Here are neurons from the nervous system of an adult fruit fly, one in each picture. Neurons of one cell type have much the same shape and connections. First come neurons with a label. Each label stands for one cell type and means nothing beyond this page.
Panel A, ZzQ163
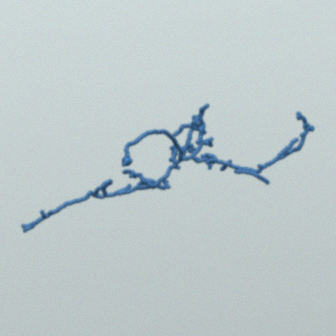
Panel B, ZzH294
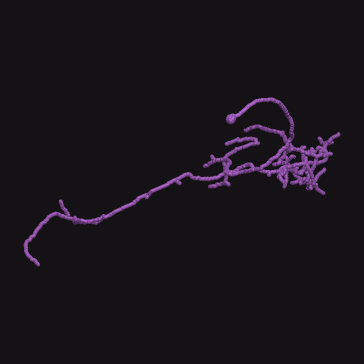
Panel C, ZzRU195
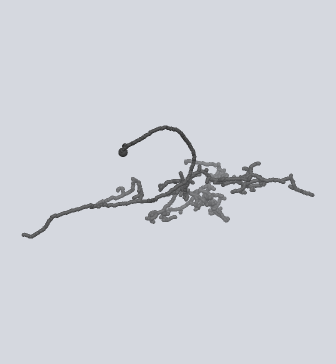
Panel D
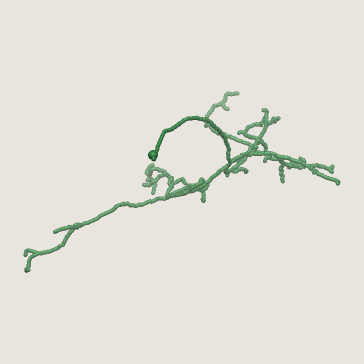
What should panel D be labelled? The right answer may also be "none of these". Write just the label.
ZzQ163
